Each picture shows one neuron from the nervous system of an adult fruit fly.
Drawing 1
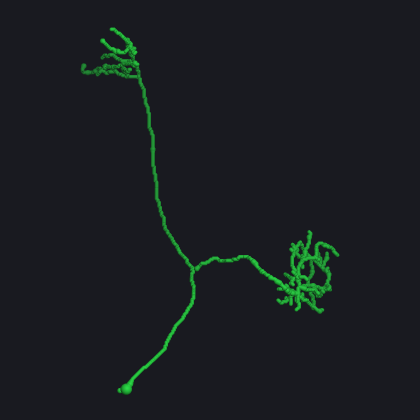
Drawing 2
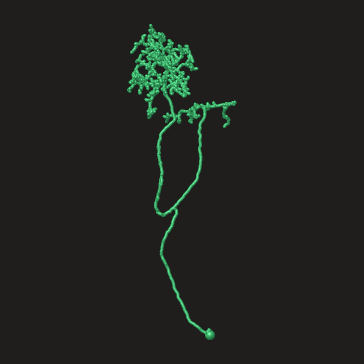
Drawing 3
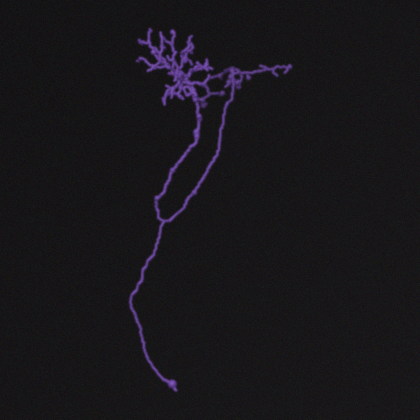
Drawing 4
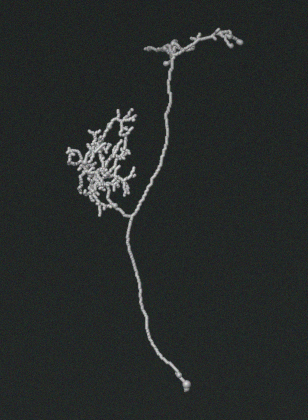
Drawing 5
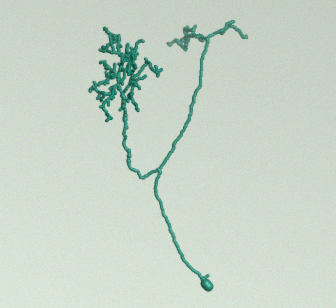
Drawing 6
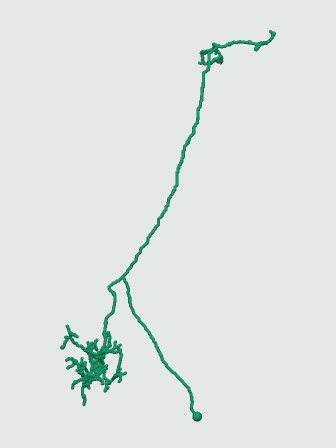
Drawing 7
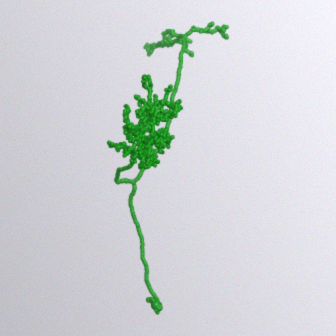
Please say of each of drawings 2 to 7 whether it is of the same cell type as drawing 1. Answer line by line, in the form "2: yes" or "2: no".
2: no
3: yes
4: no
5: no
6: yes
7: no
